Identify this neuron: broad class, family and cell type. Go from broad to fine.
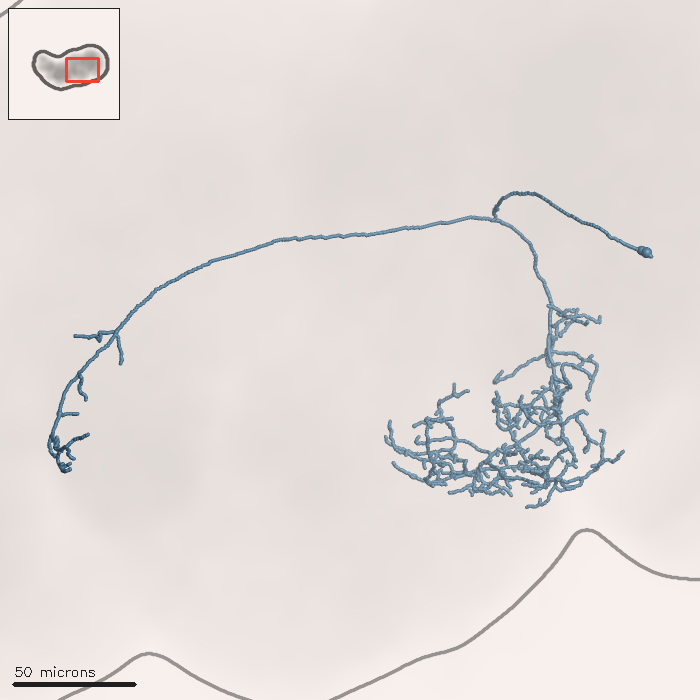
central-brain intrinsic neuron; hemilineage VLPa2; CB4176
